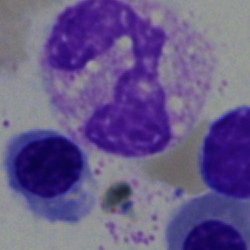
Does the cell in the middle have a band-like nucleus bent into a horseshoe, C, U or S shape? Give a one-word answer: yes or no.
Yes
